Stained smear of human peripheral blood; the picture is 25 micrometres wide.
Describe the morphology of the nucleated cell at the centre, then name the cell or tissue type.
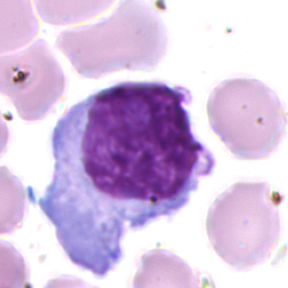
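First, the nucleus lies off-centre, toward the upper right of the cell. Second, its chromatin is dark purple and coarsely mottled in clumps. Third, the cytoplasm is abundant and pale greyish blue. Last, one small dark dot sits at the lower edge of the nucleus. The cell is a plasma cell.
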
